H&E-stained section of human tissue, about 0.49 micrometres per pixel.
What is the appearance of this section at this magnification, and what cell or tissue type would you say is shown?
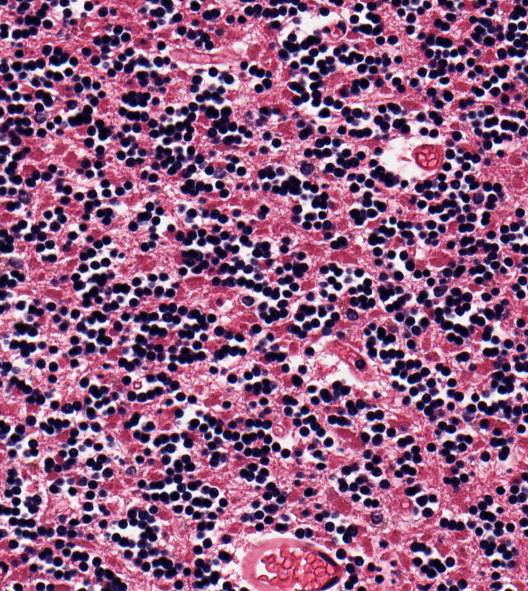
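Arrangement: densely packed small cells fill the whole field evenly, without layers or units. Nuclei: small, round, darkly staining; visible cytoplasm very scant. Between clusters: scattered irregular pink, finely fibrillary, cell-free patches. Bottom centre: a small vessel holding red blood cells. This section is cerebellum.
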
